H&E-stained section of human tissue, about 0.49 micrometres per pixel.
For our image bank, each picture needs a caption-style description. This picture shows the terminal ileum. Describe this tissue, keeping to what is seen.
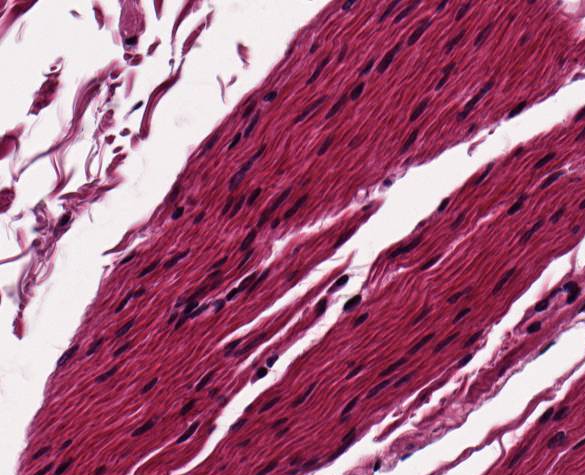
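Looking along each band, I see elongated cells lying parallel to one another, following the length of the band. Their nuclei are not round; they are elongated and spindle-like. Checking their orientation, the long axes of those nuclei run the same way as the bands. The cytoplasm in the bands takes up eosin as a deep pinkish red.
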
